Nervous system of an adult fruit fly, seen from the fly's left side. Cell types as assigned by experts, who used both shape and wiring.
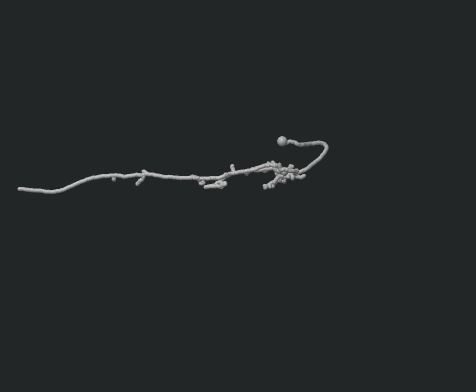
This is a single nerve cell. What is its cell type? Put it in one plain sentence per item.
The cell type is AN19B101.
